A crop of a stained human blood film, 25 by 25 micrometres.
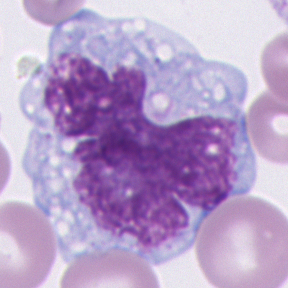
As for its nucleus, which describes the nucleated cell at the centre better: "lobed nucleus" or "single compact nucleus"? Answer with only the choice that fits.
Lobed nucleus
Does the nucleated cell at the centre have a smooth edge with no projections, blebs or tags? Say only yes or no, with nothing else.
No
